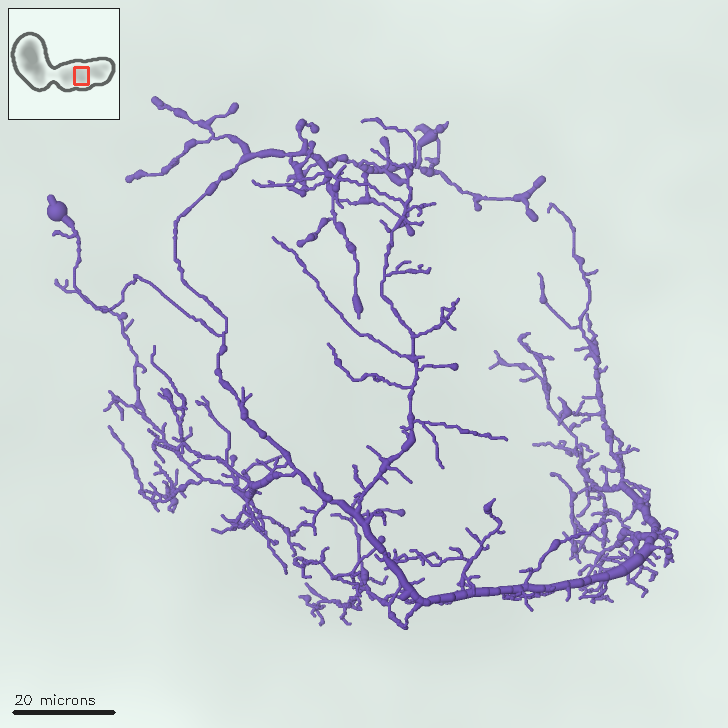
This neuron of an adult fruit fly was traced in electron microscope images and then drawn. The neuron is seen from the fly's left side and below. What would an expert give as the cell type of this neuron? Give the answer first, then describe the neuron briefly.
It is of cell type IN08A012. This is a nerve-cord intrinsic neuron. Its cell body lies at the upper left of the picture. By the scale bar it is about 130 microns wide in this view. The picture shows more than a hundred branch ends.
